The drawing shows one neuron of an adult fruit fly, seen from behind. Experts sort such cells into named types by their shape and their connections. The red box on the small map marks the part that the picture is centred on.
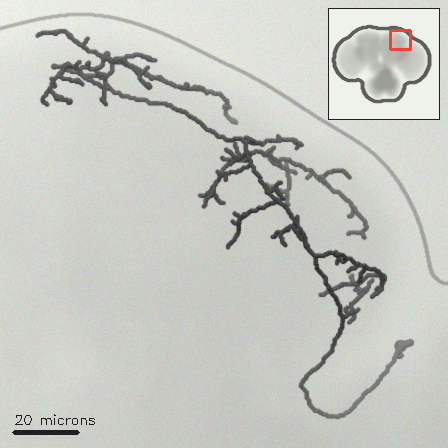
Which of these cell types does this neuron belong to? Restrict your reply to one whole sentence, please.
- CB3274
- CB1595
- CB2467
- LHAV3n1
The cell type name for this neuron is CB2467.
